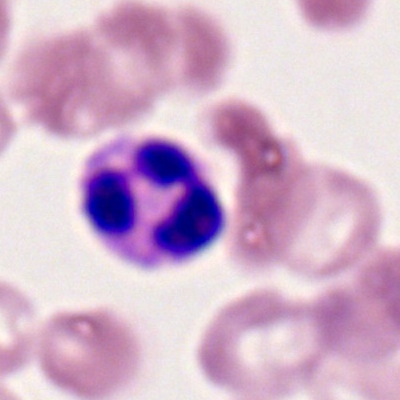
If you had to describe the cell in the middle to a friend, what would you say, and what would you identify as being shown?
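Count the lobes of the nucleus with me: there are three, each one separate. The chromatin is dense and stains dark purple-blue. Now scan the cytoplasm: it shows no coarse orange-red granules, and no vacuoles either. What we have here is a segmented neutrophil.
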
